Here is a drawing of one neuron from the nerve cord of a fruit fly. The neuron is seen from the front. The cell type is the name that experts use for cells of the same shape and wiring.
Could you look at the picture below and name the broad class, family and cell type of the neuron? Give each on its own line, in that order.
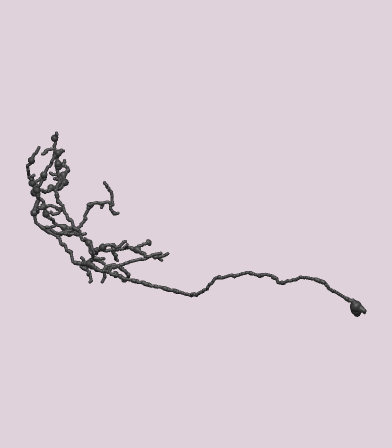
nerve-cord intrinsic neuron
hemilineage 13B
IN13B102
